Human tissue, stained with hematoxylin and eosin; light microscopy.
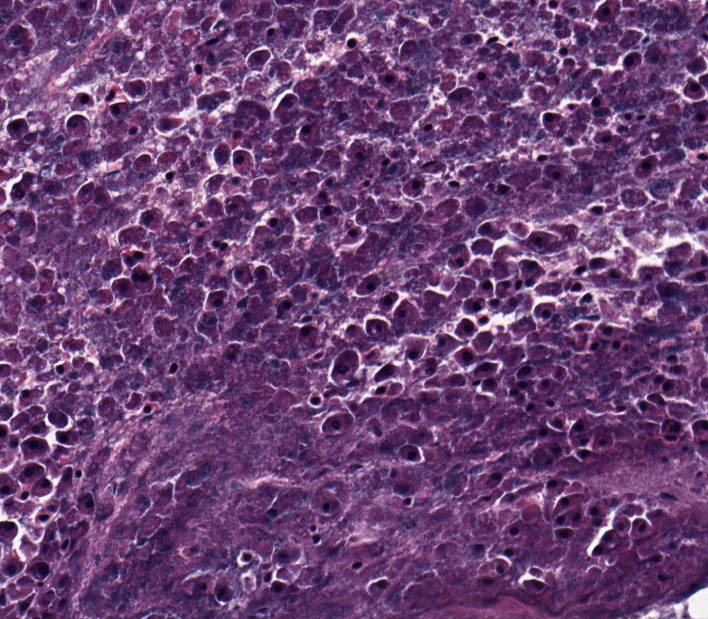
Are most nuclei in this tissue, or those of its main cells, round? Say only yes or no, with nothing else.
Yes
